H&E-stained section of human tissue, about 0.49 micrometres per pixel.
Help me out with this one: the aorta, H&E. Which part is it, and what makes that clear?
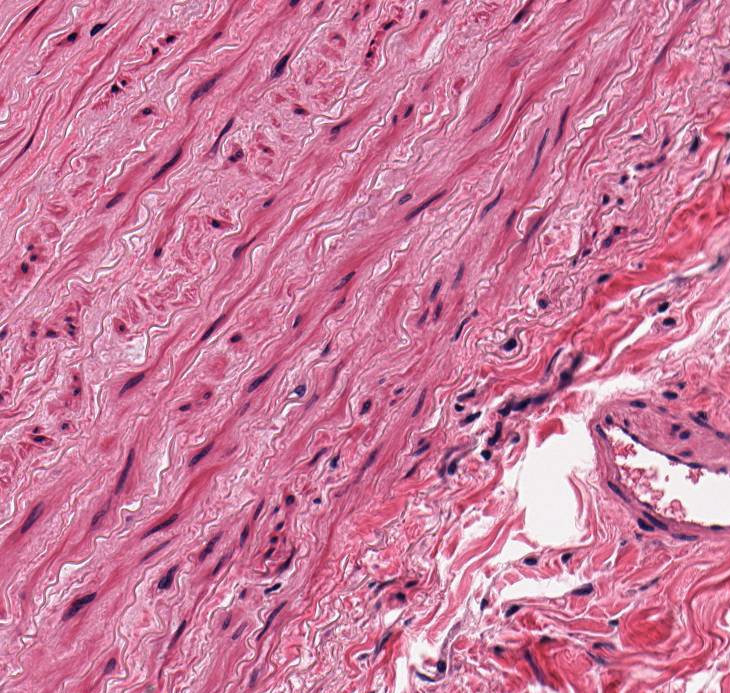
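Field: tunica media. Pink, eosinophilic fibre bundles with a wavy course; most nuclei dark, elongated and spindle-shaped, parallel to the fibres.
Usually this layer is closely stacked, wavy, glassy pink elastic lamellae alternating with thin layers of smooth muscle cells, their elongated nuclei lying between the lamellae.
Narrow clear clefts separate many bundles. Lower right: thin-walled vessel, open and largely empty lumen.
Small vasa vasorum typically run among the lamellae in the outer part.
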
